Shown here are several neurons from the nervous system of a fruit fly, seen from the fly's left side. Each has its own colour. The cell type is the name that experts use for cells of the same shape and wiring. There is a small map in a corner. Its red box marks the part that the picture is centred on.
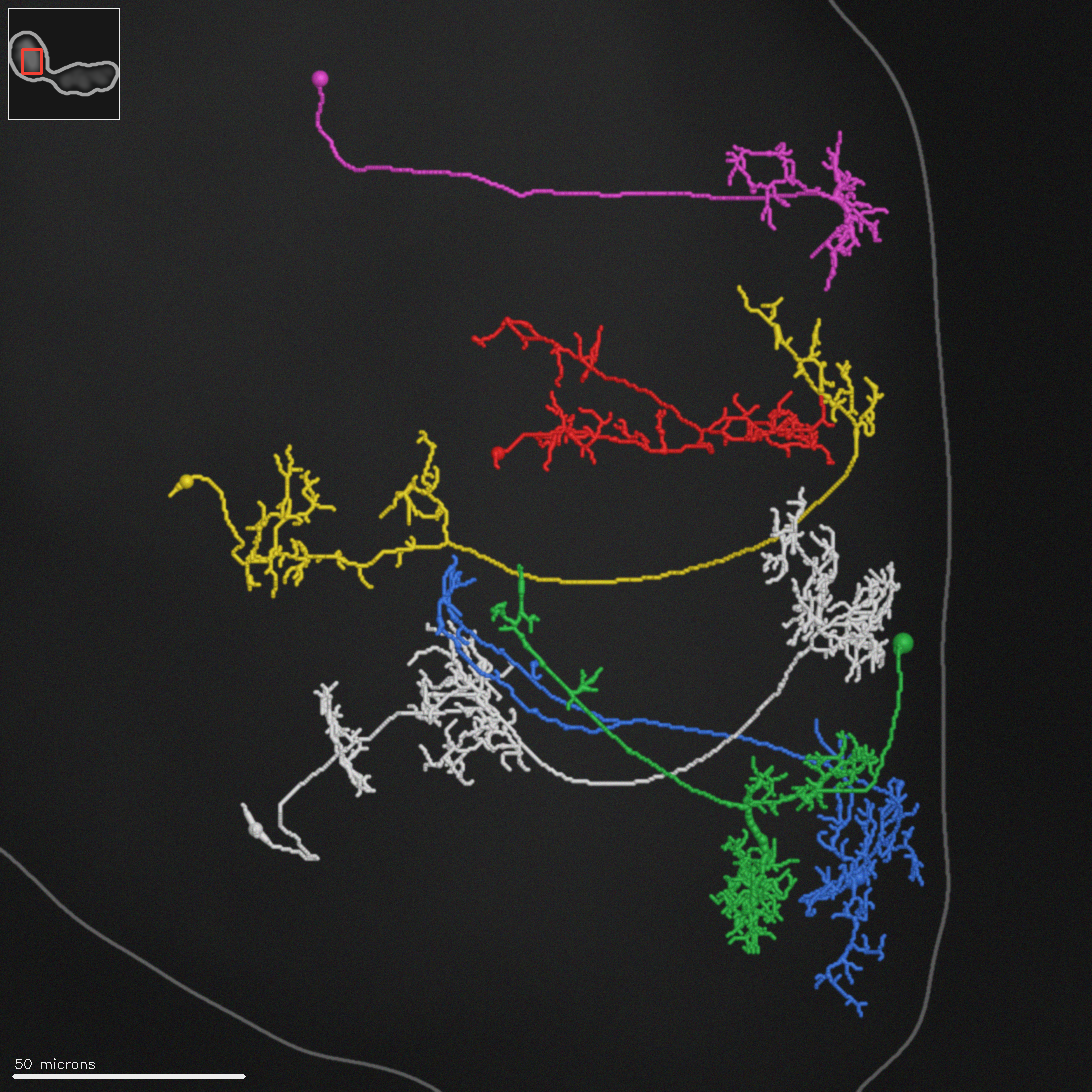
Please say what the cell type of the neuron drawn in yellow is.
TmY5a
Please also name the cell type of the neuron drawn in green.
Y3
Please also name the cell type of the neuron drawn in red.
TmY4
